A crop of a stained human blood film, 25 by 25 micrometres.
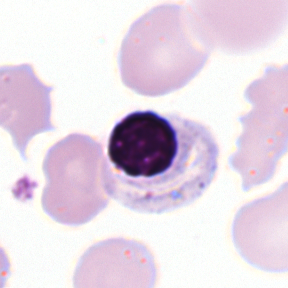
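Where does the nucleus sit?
Off-centre, I'd say, toward the upper left; it is round in outline and about 6 micrometres across.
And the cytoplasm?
Pale greyish and translucent, a broad rim on the right and lower sides, thinnest at the upper left, holding only a few scattered fine specks.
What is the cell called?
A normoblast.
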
